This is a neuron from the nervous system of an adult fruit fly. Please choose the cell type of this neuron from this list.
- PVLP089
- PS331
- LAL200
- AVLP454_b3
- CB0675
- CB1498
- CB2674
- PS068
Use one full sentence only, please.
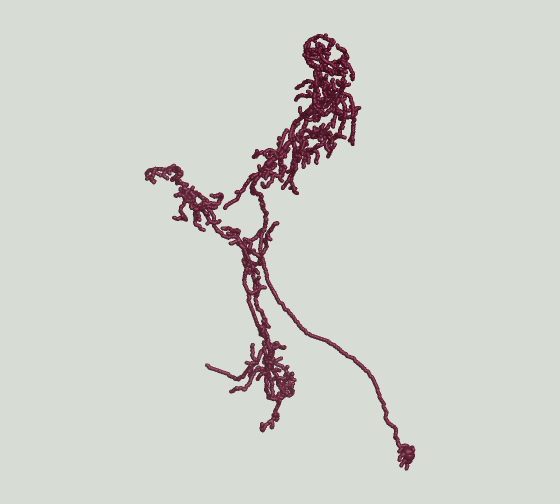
Of the cell type CB0675 is this neuron.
